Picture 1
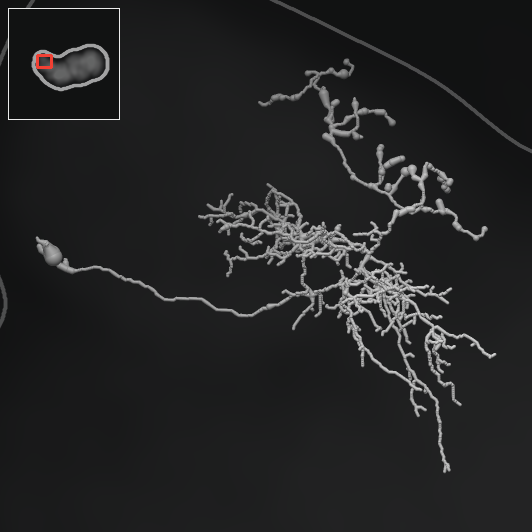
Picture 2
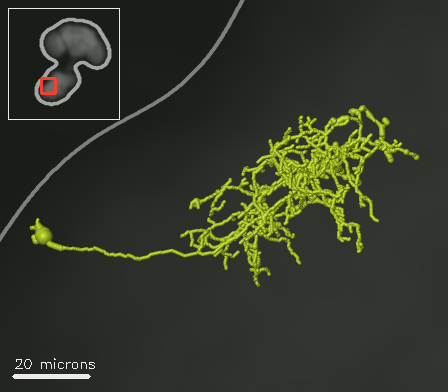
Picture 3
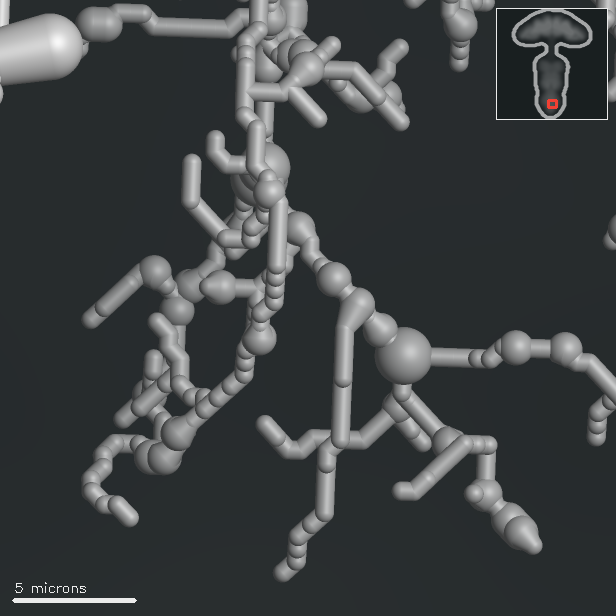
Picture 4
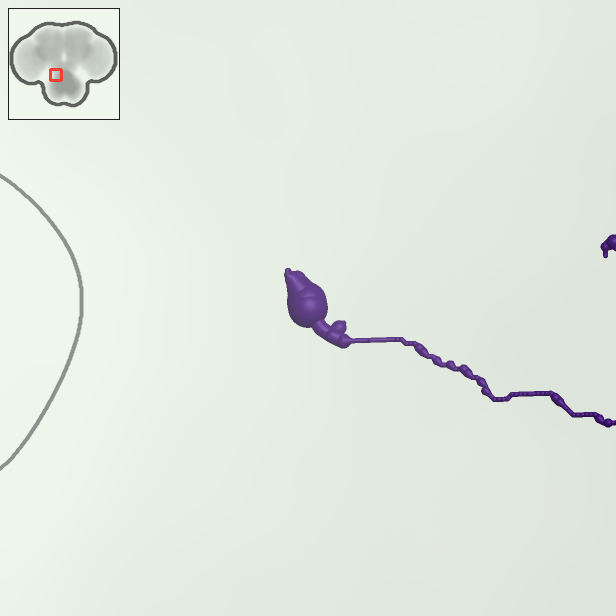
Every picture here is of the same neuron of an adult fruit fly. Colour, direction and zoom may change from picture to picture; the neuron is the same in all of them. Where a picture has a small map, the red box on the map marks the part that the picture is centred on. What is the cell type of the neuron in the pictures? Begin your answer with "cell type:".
cell type: IN06A063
